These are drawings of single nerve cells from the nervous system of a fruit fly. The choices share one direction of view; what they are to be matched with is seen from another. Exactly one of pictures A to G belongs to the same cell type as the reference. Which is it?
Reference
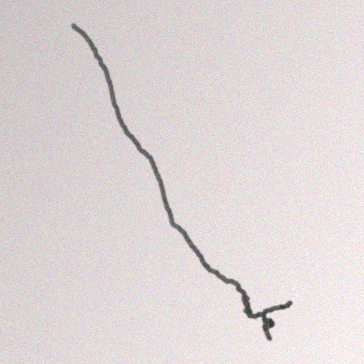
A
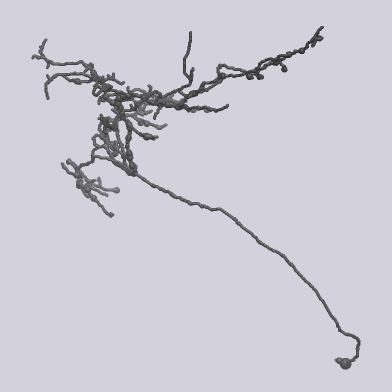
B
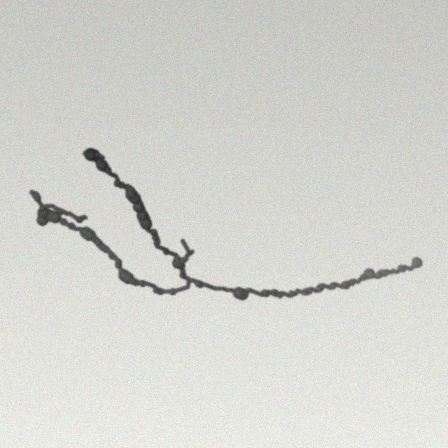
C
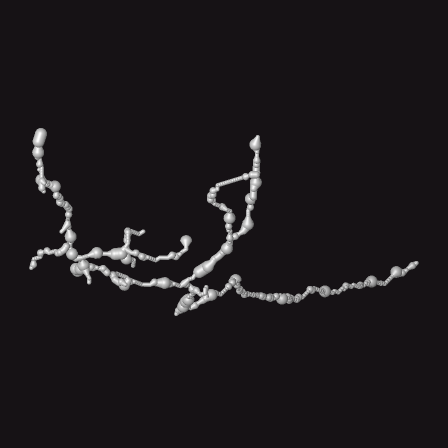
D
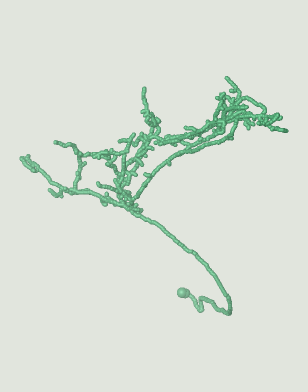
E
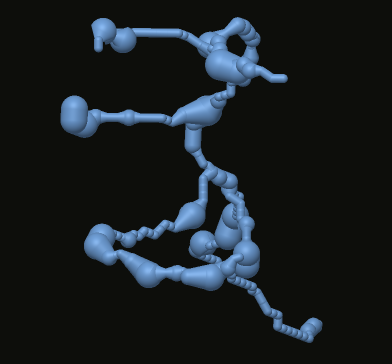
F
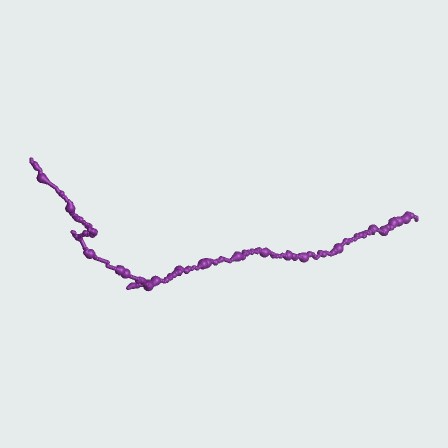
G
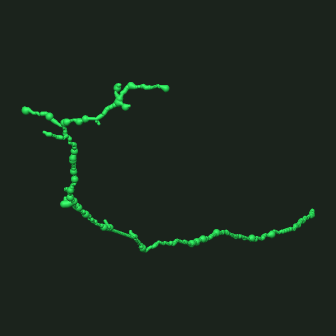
Picture F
